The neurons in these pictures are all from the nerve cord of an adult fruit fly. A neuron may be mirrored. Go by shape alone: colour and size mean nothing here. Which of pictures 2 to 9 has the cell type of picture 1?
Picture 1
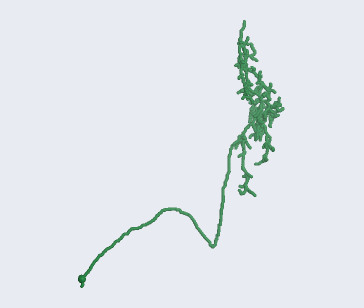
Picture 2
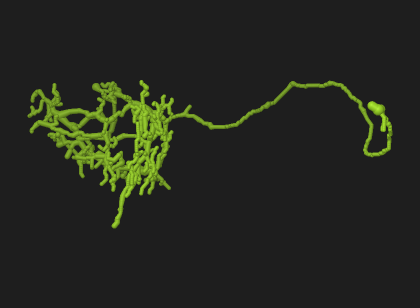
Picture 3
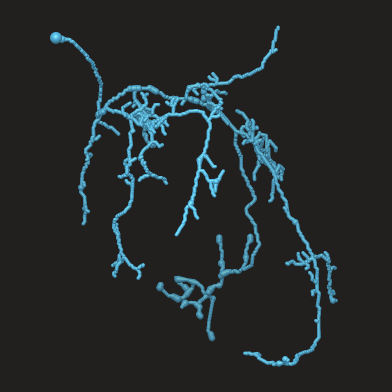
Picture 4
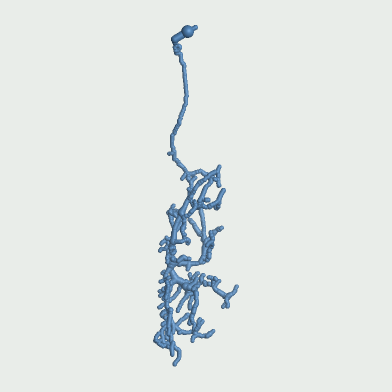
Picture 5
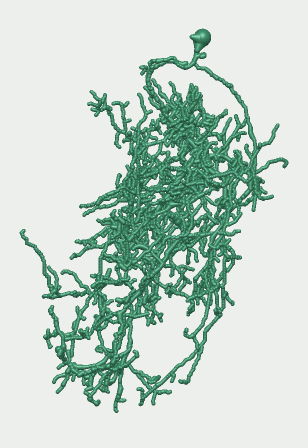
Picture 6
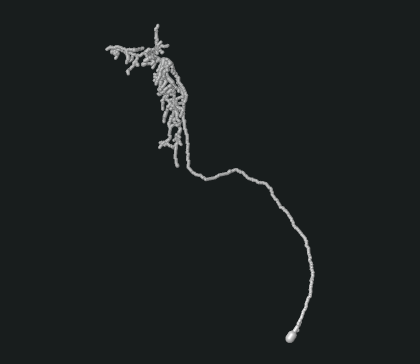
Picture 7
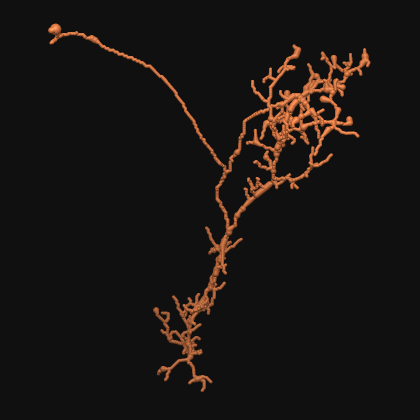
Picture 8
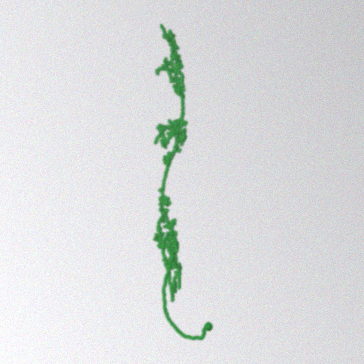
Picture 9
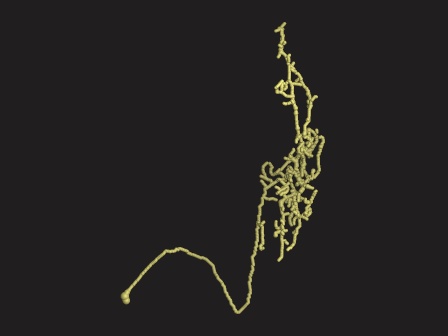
Picture 9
